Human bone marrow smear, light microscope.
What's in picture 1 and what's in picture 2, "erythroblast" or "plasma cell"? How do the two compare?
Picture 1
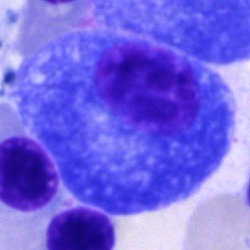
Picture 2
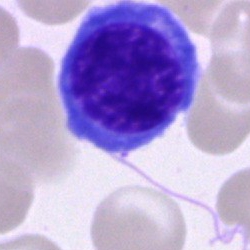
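Let's start with the names: the plasma cell is in the first picture, the erythroblast in the second. Compare the outlines: the plasma cell is a smooth oval with no surface projections, while the erythroblast is roughly round with a slightly bumpy edge. Now find the plasma cell's nucleus, off-centre toward the upper right, with abundant cytoplasm covering far more of the cell than the nucleus does.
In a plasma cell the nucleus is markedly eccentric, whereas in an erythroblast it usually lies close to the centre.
Both cells have blue cytoplasm, a deep blue in the erythroblast. Many small pale spots are scattered through the plasma cell's cytoplasm, while the erythroblast's shows no granules. Two small round dark-purple nuclei lie beside the plasma cell's lower left edge, and a thin pale purple thread runs from the bottom of the erythroblast toward the lower right.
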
